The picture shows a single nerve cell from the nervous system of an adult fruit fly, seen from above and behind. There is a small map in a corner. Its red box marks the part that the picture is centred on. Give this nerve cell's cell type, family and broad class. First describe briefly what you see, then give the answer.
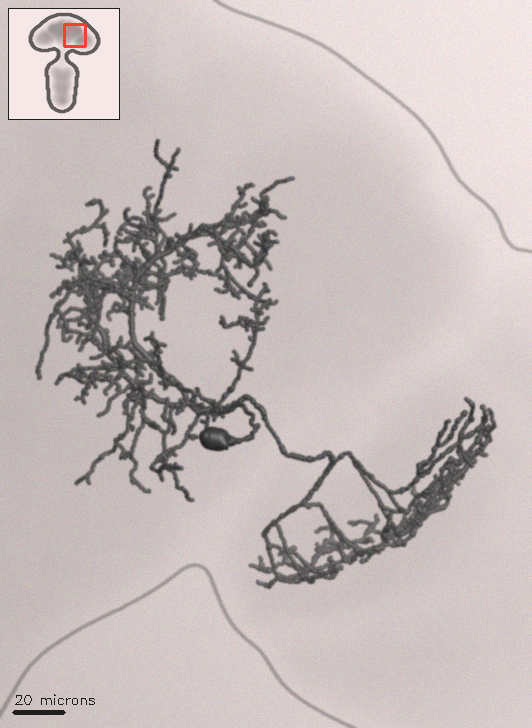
It is in the brain and does not reach the nerve cord. The cell body can be seen in the middle of the picture. By the scale bar it is about 190 microns wide in this view. The cell type is LT40. The family is hemilineage VLPp&l1_posterior. Its broad class is visual centrifugal neuron.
